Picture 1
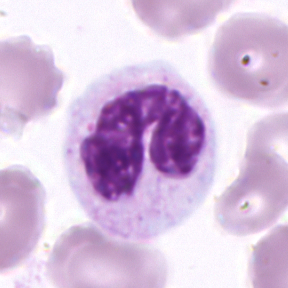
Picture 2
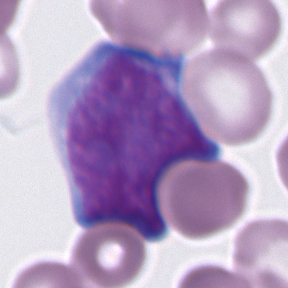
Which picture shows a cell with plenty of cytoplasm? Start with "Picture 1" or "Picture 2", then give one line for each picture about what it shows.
Picture 1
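In picture 1: The cytoplasm is abundant and pale lilac.
In picture 2: The nucleus fills most of the cell.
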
